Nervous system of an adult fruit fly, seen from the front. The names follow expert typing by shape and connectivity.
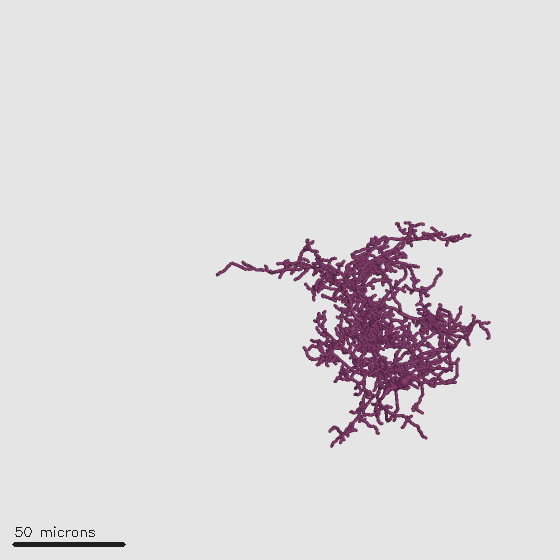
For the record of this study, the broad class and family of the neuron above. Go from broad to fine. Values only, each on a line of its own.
nerve-cord intrinsic neuron
hemilineage 13A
